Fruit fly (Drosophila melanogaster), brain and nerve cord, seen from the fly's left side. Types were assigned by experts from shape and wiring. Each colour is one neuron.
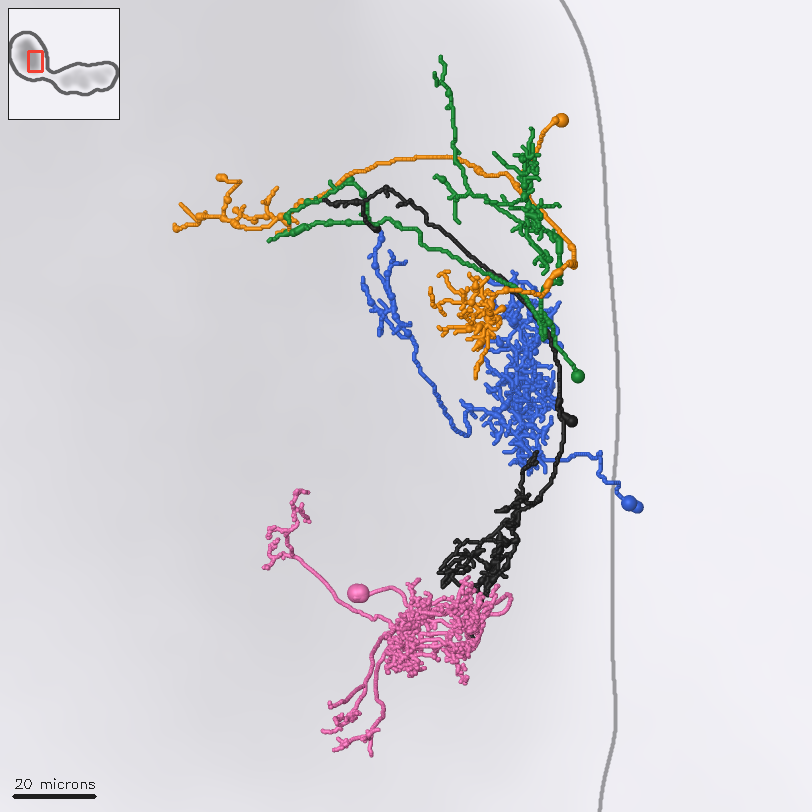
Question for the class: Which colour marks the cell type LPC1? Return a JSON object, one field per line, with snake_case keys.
{
 "colour": "orange"
}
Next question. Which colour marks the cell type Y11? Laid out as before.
{
 "colour": "pink"
}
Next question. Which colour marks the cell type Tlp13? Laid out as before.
{
 "colour": "blue"
}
